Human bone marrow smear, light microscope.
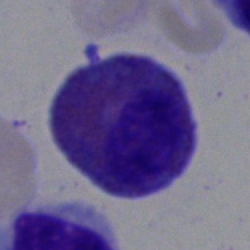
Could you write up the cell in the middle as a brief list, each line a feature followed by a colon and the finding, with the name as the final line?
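Shape: roughly round, outline smooth
Bleb: one small knob, upper left edge
Vacuoles: none that I can see
Focus: slightly blurred, so fine nuclear detail is soft
Name: eosinophil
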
